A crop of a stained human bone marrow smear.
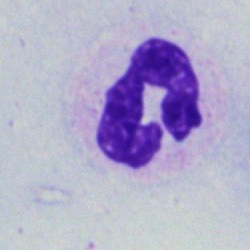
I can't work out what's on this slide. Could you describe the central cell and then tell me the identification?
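Look first at the nucleus: it is bent into a nearly closed ring around a pale central gap. Its chromatin is dark purple and coarsely clumped, and you will find no nucleoli in it. Around all this, the cell outline is round and faint against the background. This is a segmented neutrophil.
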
